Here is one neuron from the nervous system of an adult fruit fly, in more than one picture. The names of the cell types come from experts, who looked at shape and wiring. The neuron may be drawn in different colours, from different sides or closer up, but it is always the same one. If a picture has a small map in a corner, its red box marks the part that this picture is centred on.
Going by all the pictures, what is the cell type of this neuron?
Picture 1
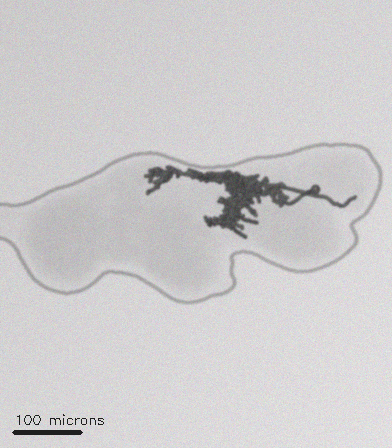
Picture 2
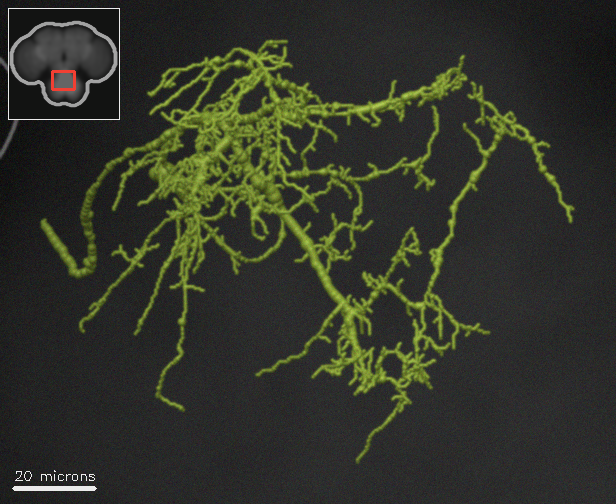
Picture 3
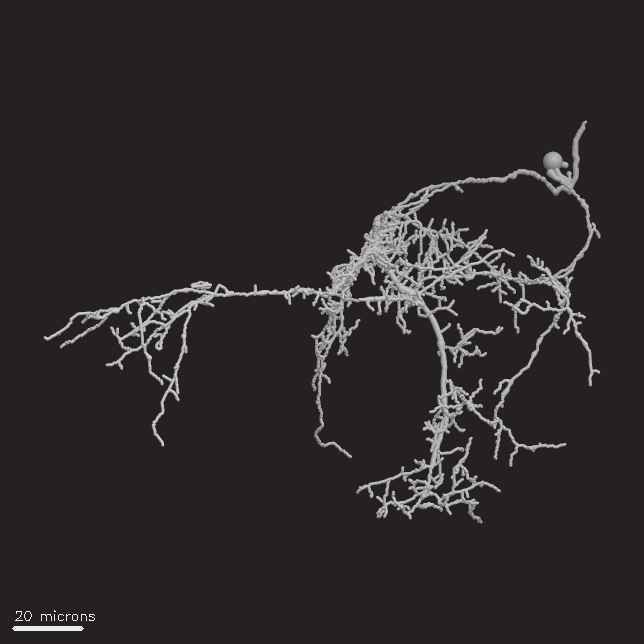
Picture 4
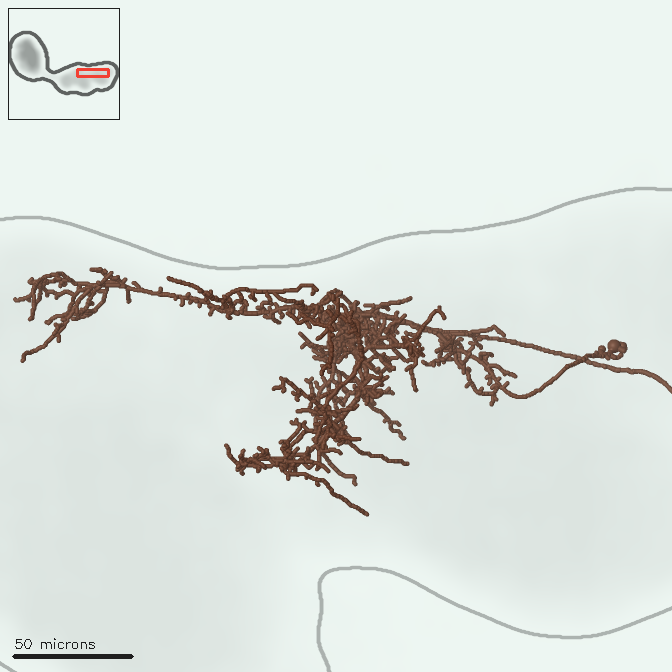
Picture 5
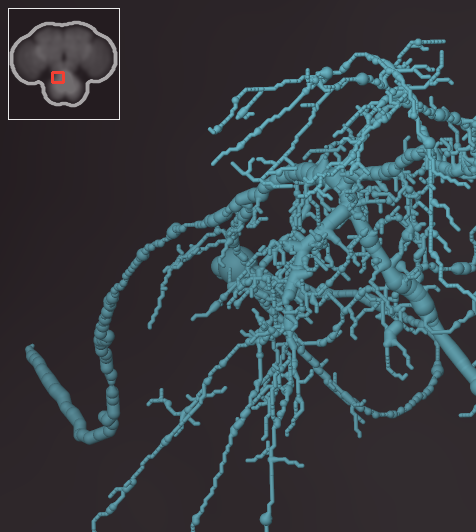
MNad26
